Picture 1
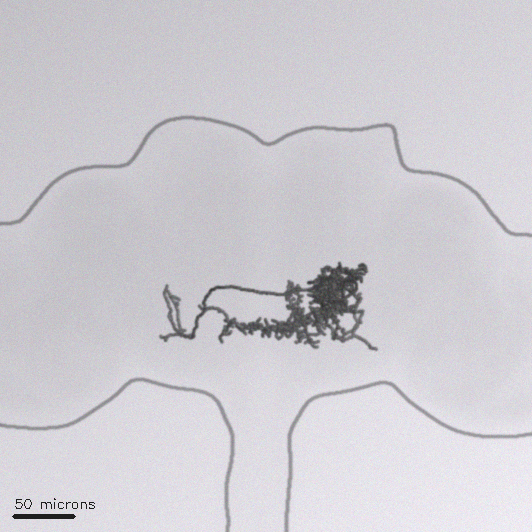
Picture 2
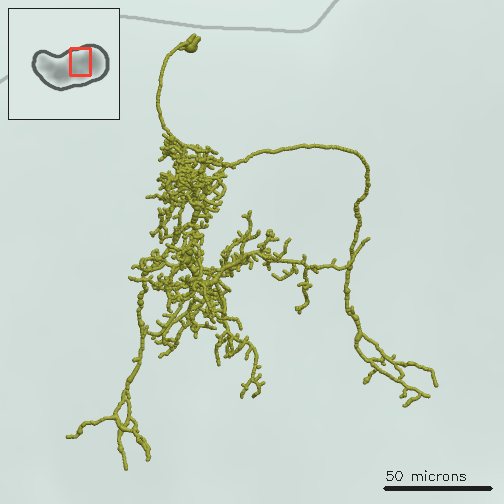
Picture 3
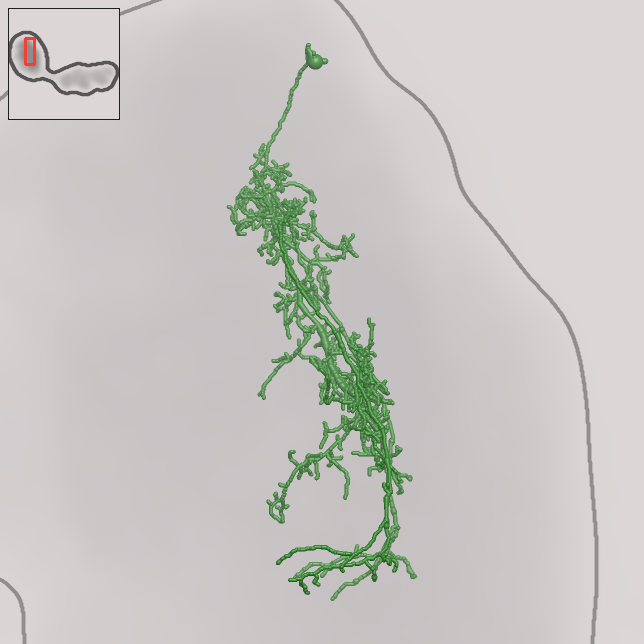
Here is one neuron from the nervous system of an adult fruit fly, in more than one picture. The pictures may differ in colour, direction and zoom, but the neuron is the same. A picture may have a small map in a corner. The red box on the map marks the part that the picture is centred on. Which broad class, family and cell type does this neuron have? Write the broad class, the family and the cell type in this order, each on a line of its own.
central-brain intrinsic neuron
hemilineage SMPp&v1_posterior
PS111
